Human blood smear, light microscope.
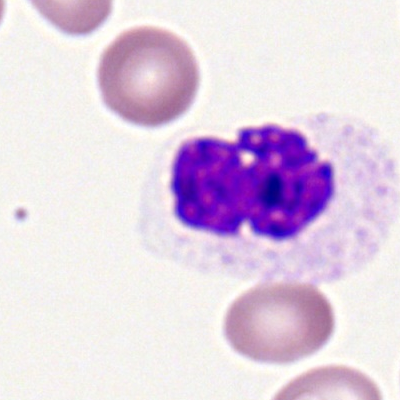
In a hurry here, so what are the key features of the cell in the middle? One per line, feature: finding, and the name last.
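Nucleus: look for two large lobes lying side by side
Chromatin: dark purple, coarsely clumped
Granules: fine and lilac, scattered through the cytoplasm
Position: nucleus off-centre, with a wider rim of cytoplasm on the right
Name: segmented neutrophil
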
